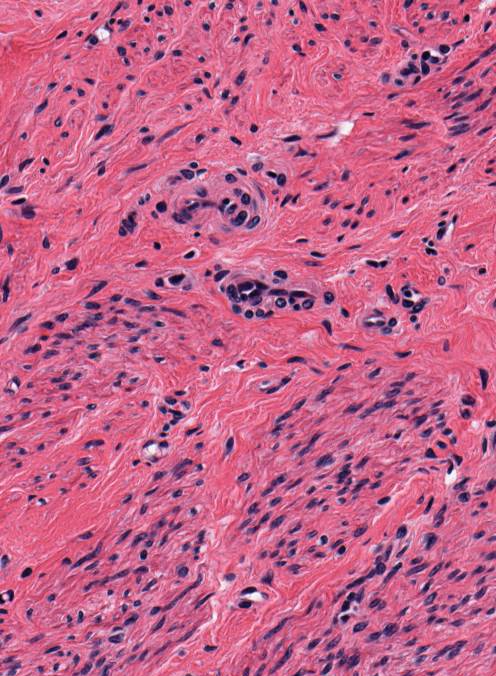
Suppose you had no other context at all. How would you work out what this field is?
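Dense connective tissue makes up the whole field, with spindle cells scattered in pink collagenous stroma. That stroma consists of dense, wavy, eosinophilic collagen bundles.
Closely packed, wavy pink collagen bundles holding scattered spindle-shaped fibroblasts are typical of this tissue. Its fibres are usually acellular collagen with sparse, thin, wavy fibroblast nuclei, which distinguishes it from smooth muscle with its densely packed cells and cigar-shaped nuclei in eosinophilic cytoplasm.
The spindle cells have scant cytoplasm, their borders indistinct against the collagen. The lower half of the field is more densely cellular than the upper half.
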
